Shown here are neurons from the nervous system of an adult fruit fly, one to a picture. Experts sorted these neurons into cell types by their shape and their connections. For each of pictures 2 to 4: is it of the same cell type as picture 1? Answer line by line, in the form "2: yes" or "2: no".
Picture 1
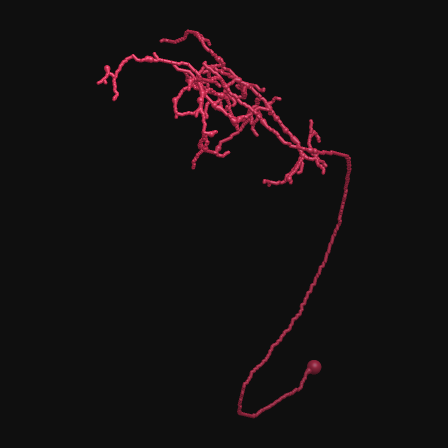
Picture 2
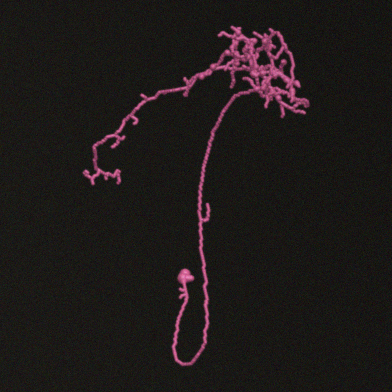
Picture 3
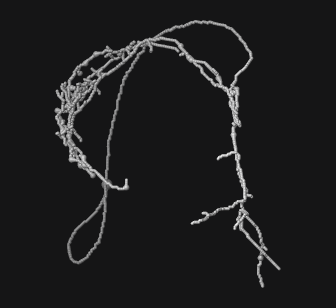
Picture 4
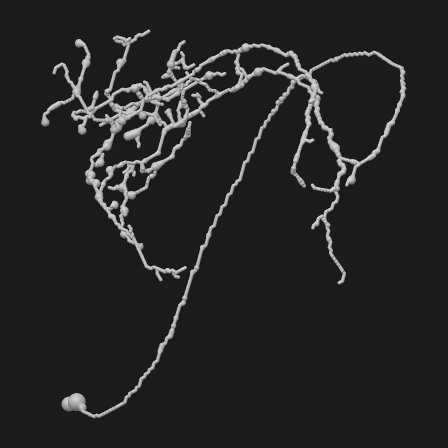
2: no
3: no
4: no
